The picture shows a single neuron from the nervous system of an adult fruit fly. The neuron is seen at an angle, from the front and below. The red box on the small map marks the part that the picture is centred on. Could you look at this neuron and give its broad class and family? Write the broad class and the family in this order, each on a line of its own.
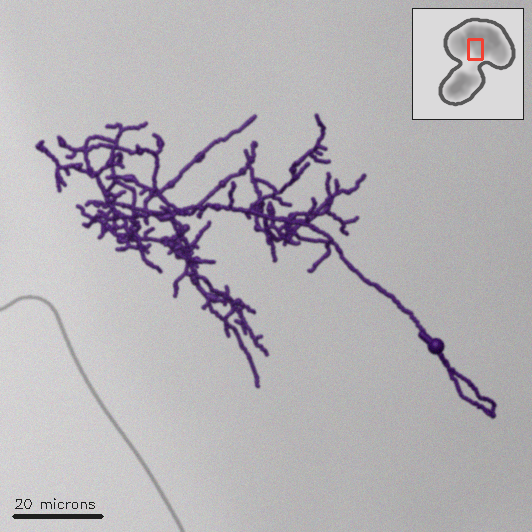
central-brain intrinsic neuron
hemilineage MX3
